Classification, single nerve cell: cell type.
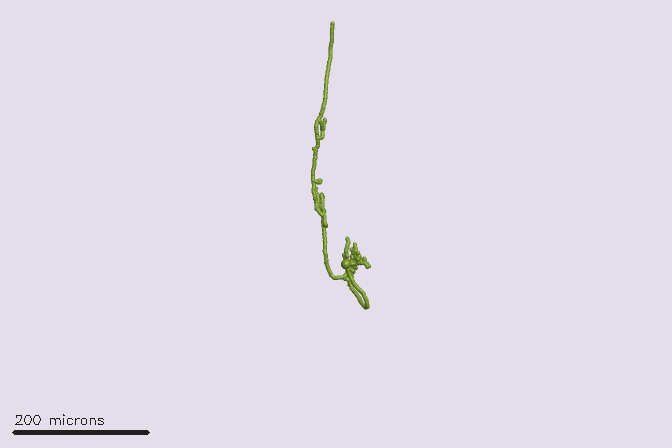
AN19B101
